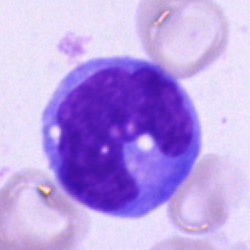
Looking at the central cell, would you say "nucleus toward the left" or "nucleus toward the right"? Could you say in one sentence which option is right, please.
The nucleus is shifted toward the left of this cell.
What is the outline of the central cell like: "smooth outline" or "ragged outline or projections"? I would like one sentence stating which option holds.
Smooth rather than rough is the outline of this cell.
